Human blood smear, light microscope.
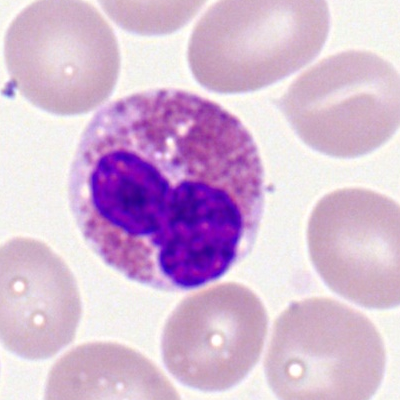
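Eosinophil, the central cell of a stained human blood smear. The nucleus has two lobes and lies mainly in the lower half of the cell. Chromatin is dark purple and clumped. Granules are coarse rather than fine.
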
